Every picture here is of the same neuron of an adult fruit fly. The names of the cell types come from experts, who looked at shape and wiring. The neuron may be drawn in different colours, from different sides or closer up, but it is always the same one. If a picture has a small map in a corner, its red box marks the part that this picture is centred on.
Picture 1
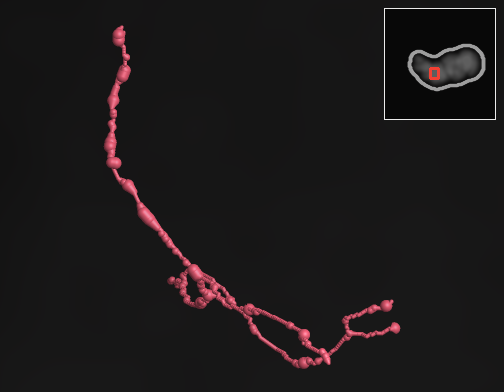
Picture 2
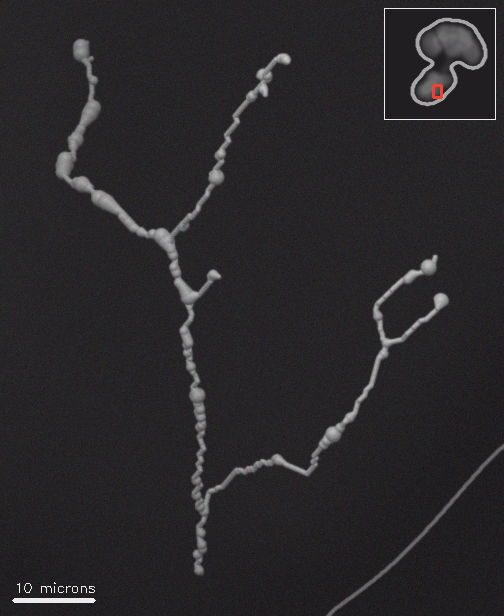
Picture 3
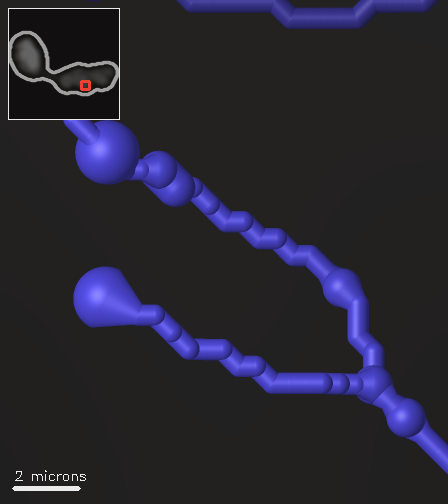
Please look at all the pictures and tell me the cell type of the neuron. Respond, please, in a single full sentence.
It is SNpp50 that this neuron is, by cell type.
